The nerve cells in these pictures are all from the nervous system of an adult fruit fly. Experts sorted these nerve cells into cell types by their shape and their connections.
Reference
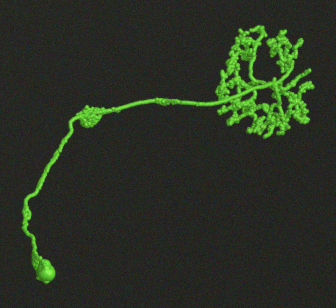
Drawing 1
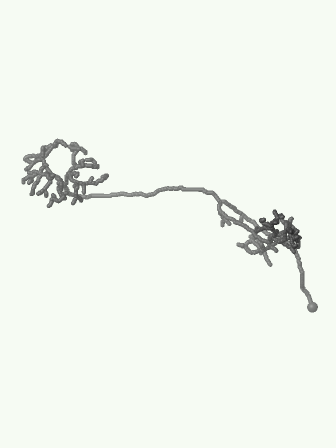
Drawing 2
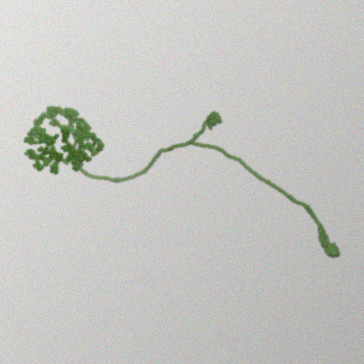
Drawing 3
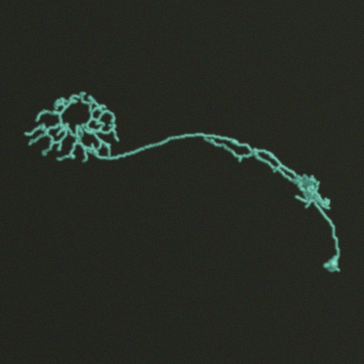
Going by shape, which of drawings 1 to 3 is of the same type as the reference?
Drawing 2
